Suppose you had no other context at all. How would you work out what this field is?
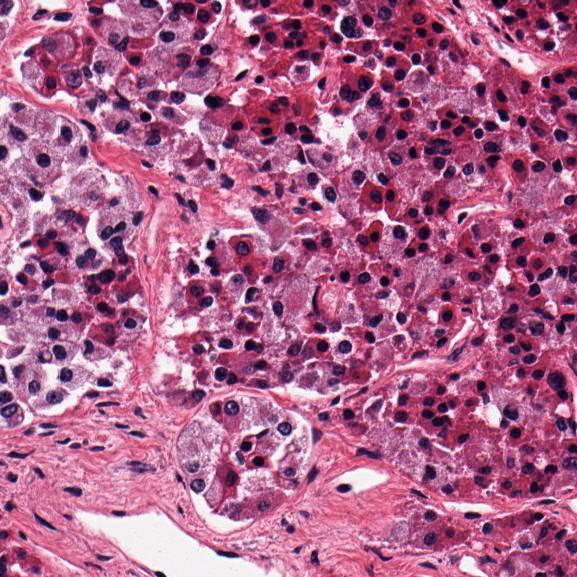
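Pars distalis of the pituitary, going by the layout. Polygonal cells are packed in nests and cords divided by thin pink fibrous septa, with no gland lumina among them.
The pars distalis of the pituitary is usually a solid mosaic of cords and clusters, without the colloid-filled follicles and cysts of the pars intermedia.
Red-staining cells crowd most in the upper right.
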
